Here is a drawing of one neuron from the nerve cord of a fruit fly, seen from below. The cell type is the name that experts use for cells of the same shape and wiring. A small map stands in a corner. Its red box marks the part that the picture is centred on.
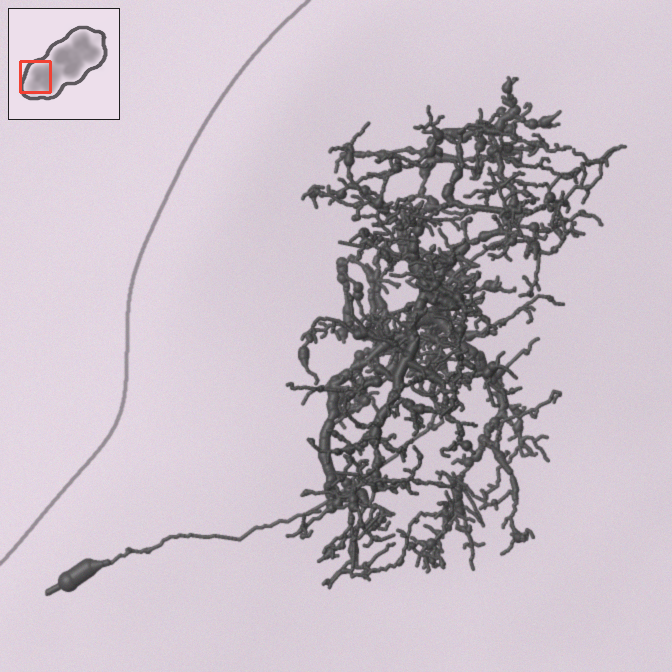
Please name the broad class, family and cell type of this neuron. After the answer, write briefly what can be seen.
Its broad class is nerve-cord intrinsic neuron. Its family is hemilineage 20A.22A. It is of cell type IN20A.22A006. More than a hundred branch ends can be seen. In this view it is about as wide as it is tall.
